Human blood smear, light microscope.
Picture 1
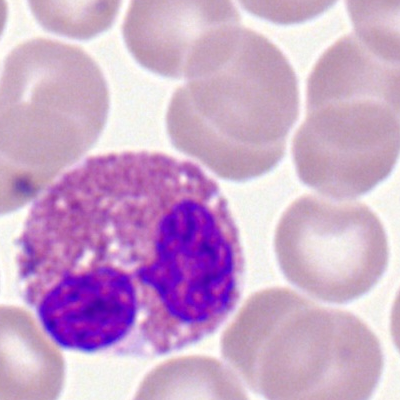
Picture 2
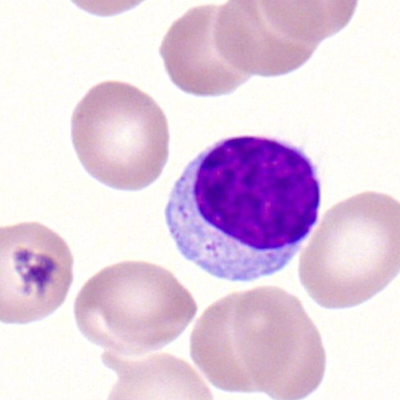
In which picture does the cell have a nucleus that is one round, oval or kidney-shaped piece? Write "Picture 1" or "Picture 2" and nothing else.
Picture 2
